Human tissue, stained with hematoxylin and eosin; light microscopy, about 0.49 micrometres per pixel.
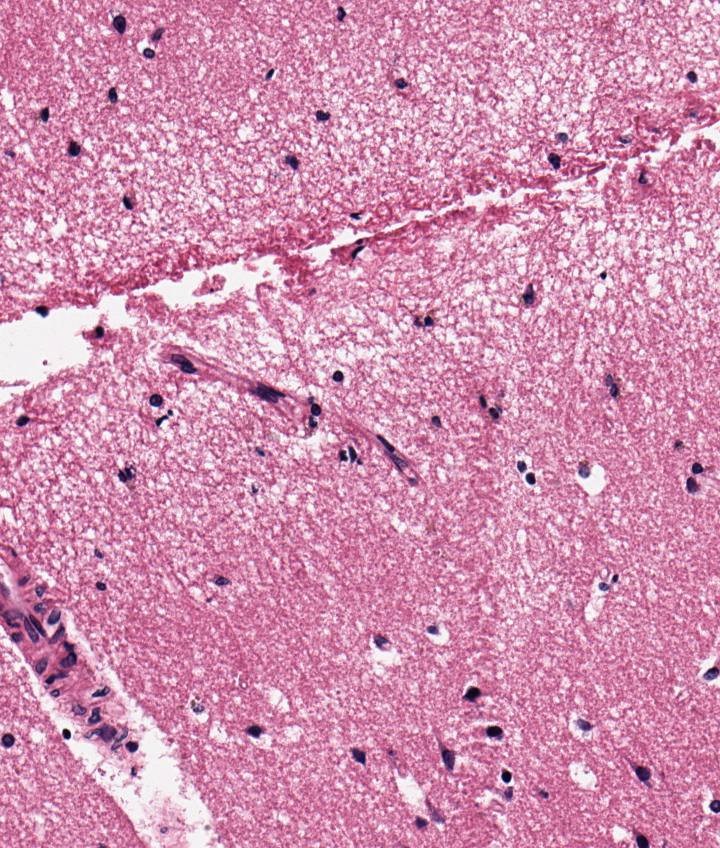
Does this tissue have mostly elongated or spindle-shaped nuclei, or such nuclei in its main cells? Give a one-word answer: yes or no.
No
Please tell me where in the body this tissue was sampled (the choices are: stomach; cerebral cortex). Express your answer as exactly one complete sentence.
It is from the cerebral cortex that this section was cut.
